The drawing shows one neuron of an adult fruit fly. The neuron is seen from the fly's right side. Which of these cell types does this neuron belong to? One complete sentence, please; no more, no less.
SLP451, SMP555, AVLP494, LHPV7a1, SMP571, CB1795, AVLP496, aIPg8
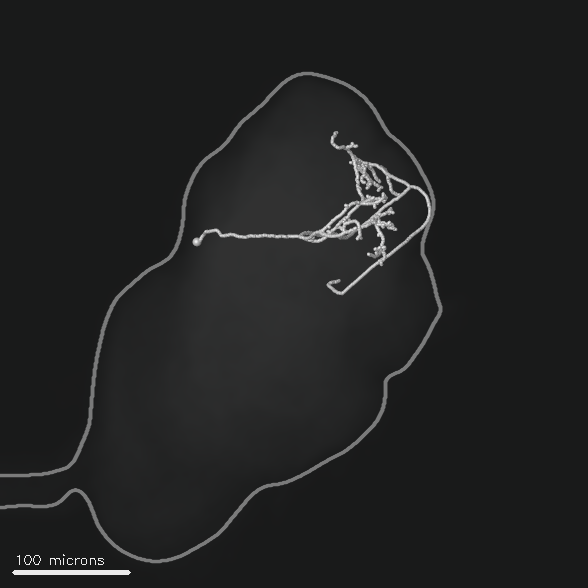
The neuron has SMP571 as its cell type.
